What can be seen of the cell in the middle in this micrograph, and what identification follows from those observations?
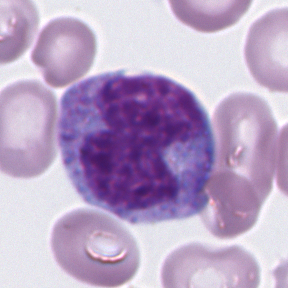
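Hmm, the outline is roughly round, but a few sides look blunt and slightly flattened. The nucleus is irregular, deeply indented on its right side. Many fine purplish granules dust the cytoplasm, and I see no distinct vacuoles. This is a monocyte.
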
